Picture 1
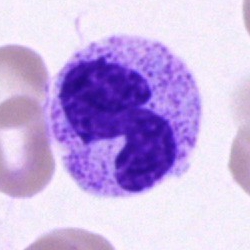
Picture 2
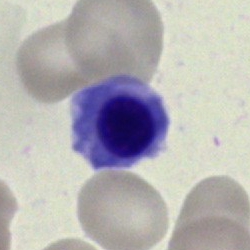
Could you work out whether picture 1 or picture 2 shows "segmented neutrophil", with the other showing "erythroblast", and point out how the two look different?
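Picture 1 is the segmented neutrophil, and picture 2 is the erythroblast. They part ways most in the cytoplasm: plentiful and pale lilac in the first, blue in the second. The second cell also has an irregular outline with ragged, uneven edges, and its cytoplasm forms a broader rim on the left of the nucleus than on the right, with no distinct granules. The first shows no vacuoles in its cytoplasm, and red cells sit to its left and right without overlapping it. What they share is dark chromatin without visible nucleoli: dark purple and coarsely clumped in the neutrophil, densely condensed in the erythroblast.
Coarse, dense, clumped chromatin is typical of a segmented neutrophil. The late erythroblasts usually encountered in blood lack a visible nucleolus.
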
